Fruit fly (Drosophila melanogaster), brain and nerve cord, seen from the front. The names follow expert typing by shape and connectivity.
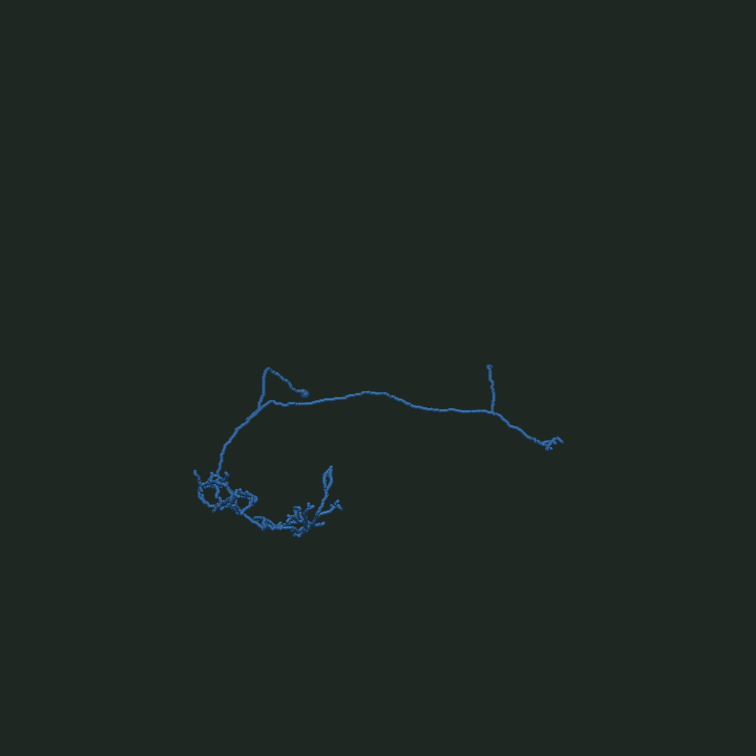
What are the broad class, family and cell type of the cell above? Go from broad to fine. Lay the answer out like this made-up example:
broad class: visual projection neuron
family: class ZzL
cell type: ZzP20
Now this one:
broad class: central-brain intrinsic neuron
family: hemilineage DM4_ventral
cell type: CB2050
